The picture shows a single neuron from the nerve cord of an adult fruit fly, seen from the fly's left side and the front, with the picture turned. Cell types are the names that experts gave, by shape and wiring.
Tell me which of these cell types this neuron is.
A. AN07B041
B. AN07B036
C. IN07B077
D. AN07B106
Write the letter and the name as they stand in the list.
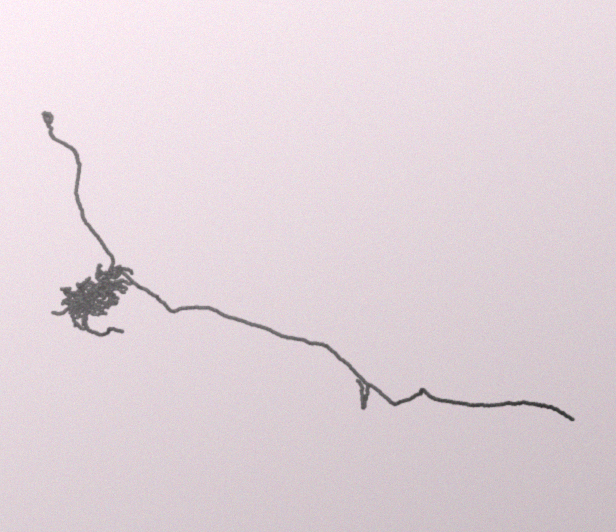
B. AN07B036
